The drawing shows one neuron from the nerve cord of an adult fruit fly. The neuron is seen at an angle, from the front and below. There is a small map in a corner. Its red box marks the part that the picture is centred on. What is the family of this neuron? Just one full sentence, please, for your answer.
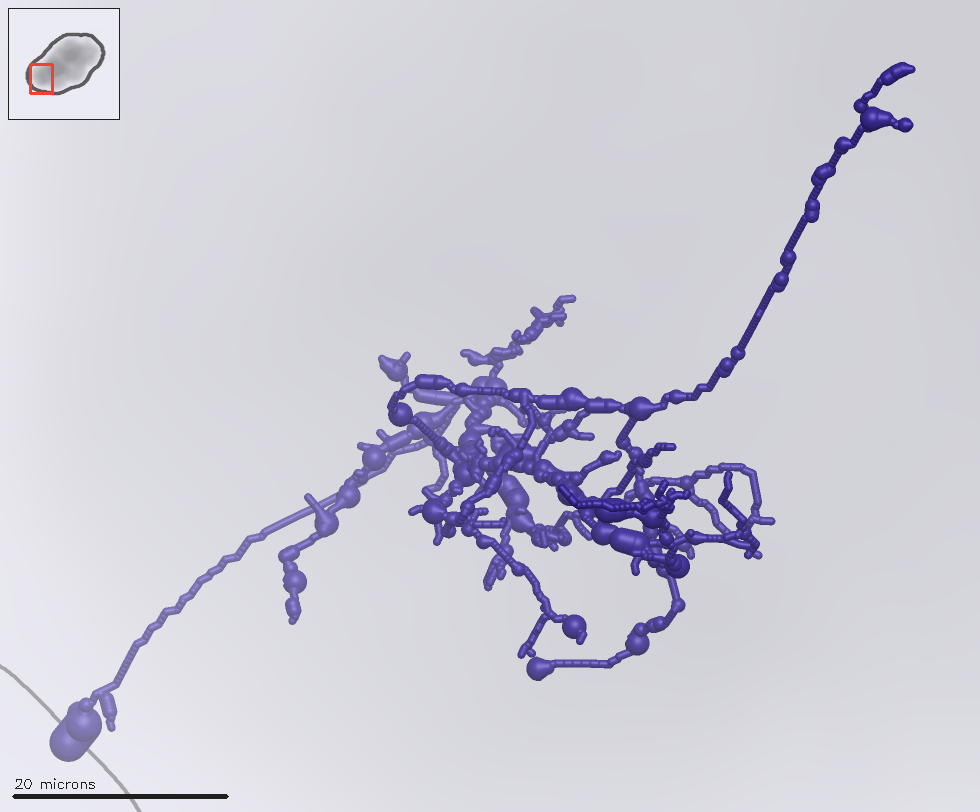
The neuron is categorized as belonging to family hemilineage 20A.22A.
